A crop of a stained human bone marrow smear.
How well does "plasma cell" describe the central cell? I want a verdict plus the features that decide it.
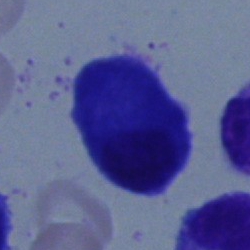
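The cell is oval, its long axis running from upper left to lower right. It stains deep blue-violet throughout, darker in the lower right part than in the upper left. Neither granules nor vacuoles are seen in it.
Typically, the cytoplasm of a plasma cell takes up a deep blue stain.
The deep blue-violet staining therefore speaks for plasma cell.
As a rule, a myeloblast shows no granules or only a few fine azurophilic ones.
The absence of granules therefore does not count against blast. Weighed up, plasma cell is a fitting name for this cell.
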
